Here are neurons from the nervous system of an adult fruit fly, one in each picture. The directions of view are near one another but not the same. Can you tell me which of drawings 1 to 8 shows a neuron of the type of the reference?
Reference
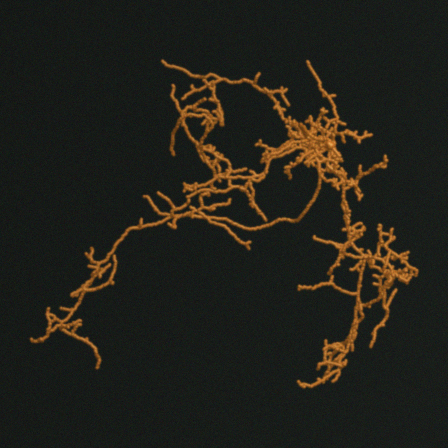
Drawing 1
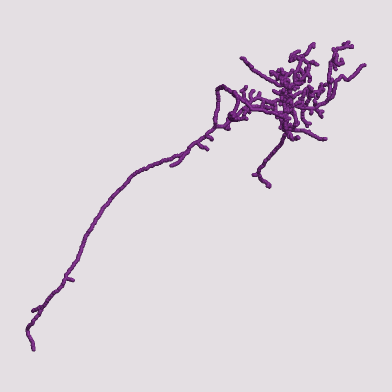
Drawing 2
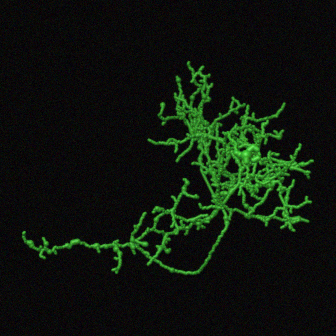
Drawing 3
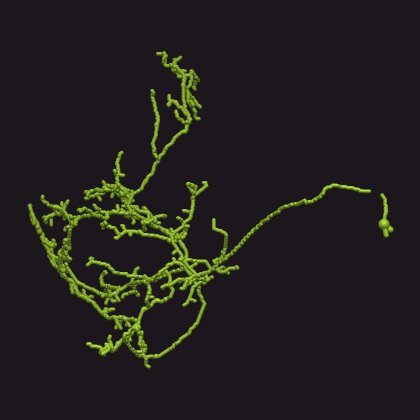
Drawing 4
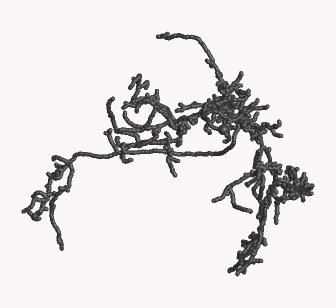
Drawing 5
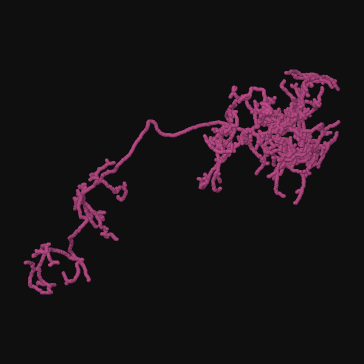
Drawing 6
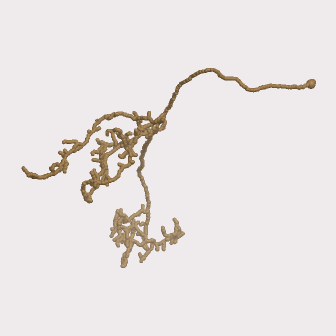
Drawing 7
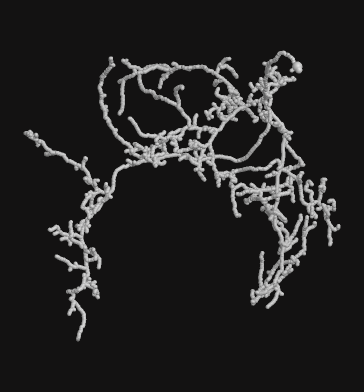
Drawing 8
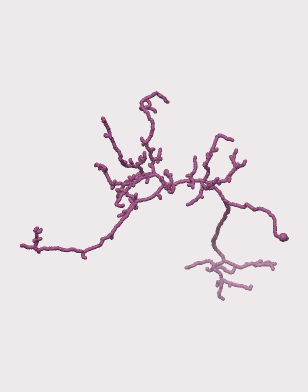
Drawing 4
